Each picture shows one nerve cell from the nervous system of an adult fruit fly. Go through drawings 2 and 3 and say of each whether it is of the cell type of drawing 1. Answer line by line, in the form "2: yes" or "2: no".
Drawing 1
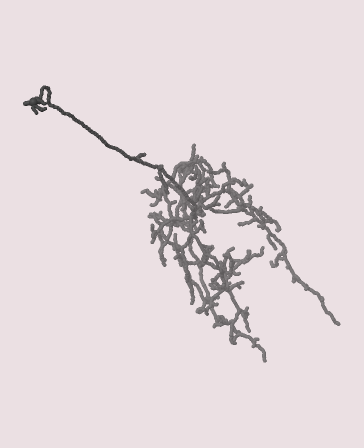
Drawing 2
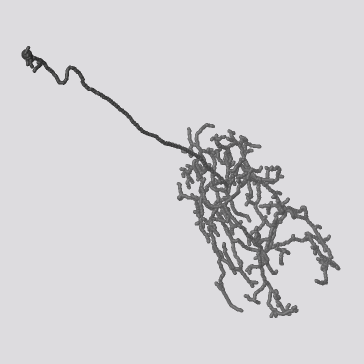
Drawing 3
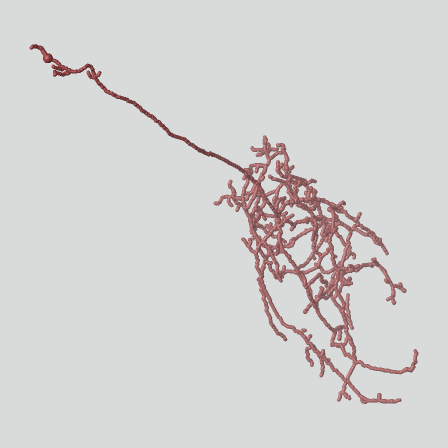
2: yes
3: yes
